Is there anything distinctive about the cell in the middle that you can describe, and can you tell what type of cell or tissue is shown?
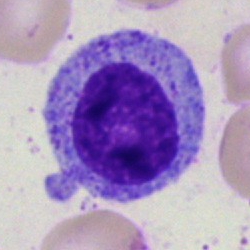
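Look first at the chromatin: dark purple, with darker clumped areas. A moderate rim of pale blue cytoplasm surrounds the whole nucleus, with scattered dark purple granules through it. One small cytoplasmic bulge projects at the lower left edge. This is a myelocyte.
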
